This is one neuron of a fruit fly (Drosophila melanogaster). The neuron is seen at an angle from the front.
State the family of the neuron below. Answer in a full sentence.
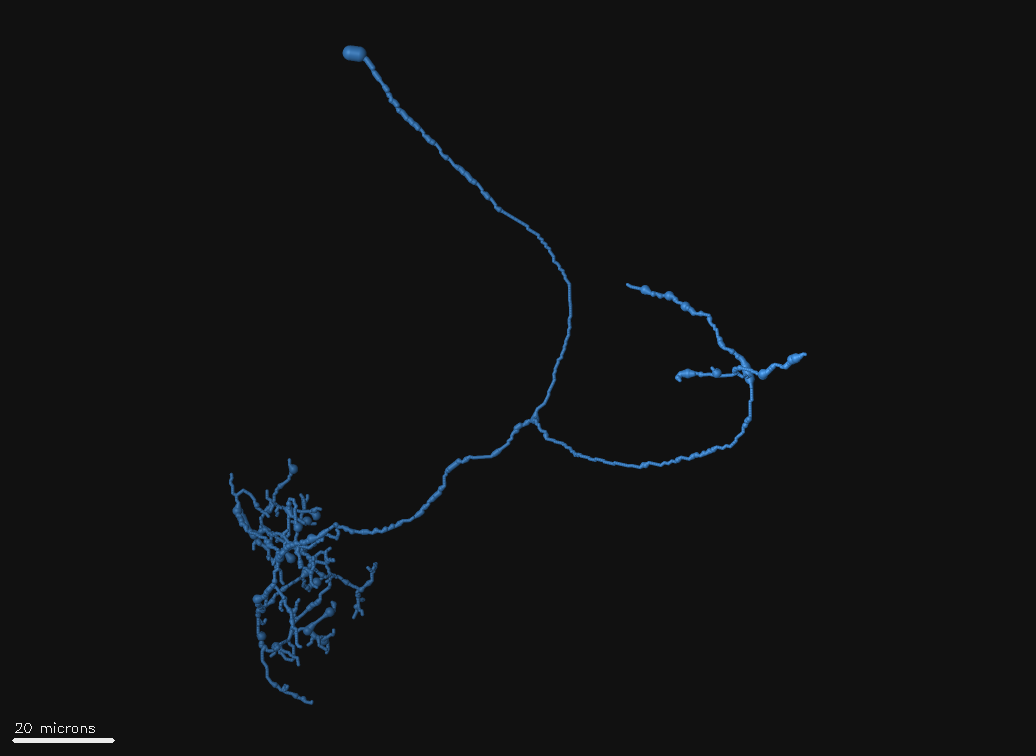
The family is hemilineage VPNd1.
